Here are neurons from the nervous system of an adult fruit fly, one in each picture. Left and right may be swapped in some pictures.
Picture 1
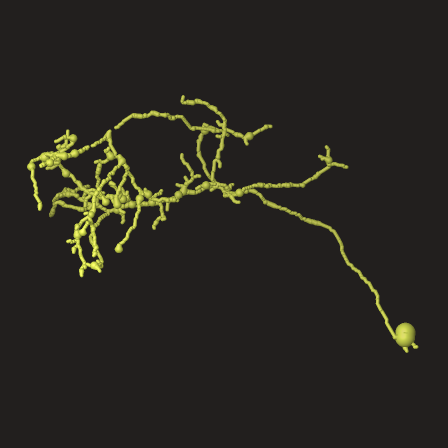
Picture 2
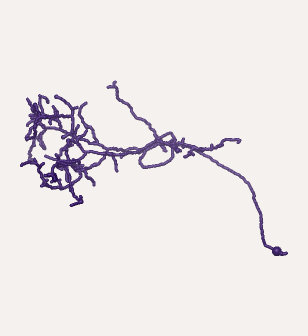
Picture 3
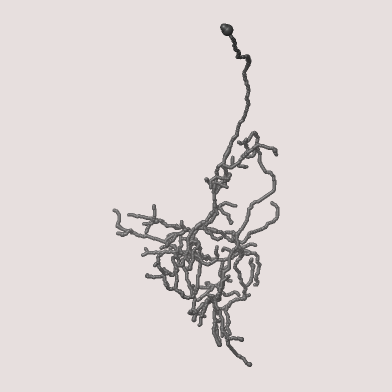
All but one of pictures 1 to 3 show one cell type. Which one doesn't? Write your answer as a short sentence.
Picture 3 shows a neuron of another cell type.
